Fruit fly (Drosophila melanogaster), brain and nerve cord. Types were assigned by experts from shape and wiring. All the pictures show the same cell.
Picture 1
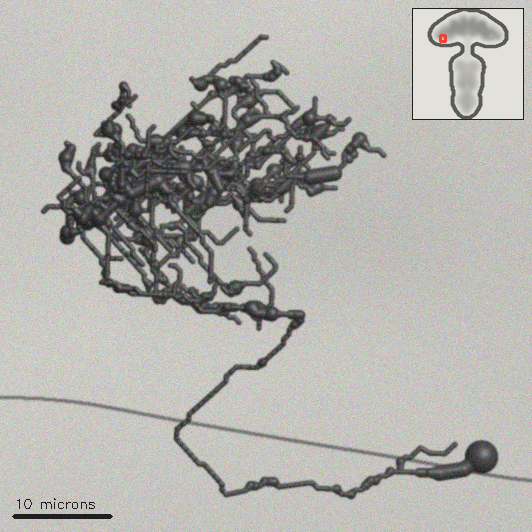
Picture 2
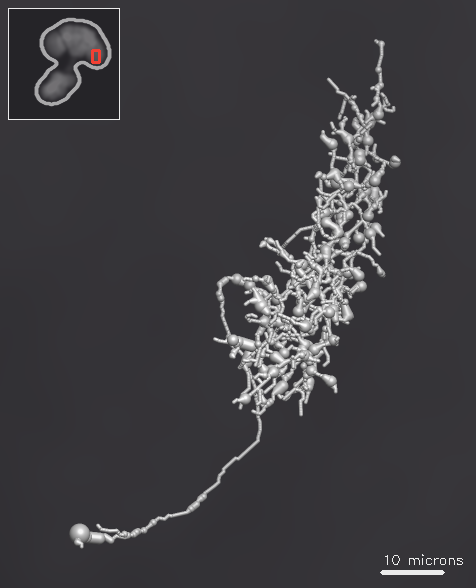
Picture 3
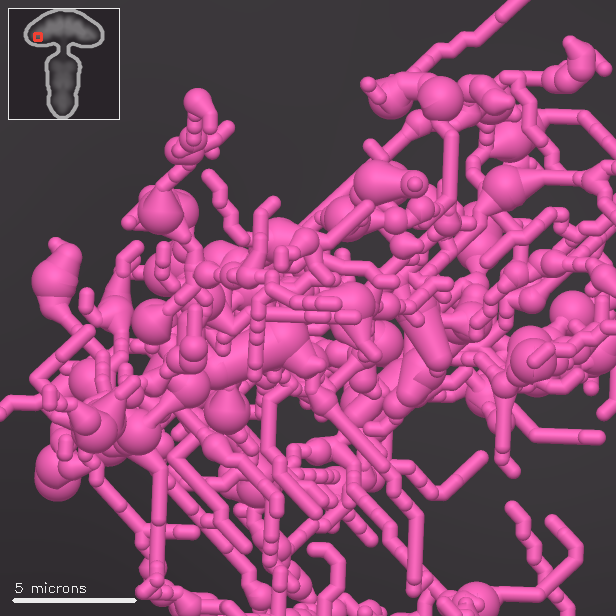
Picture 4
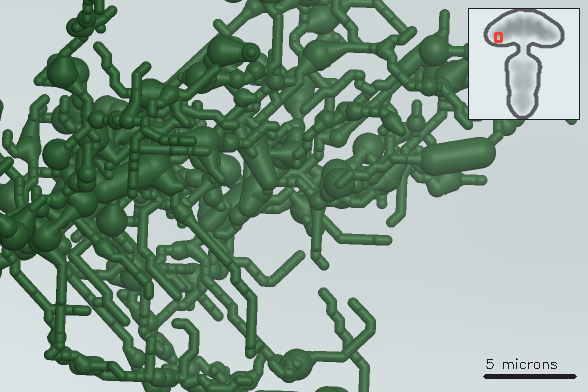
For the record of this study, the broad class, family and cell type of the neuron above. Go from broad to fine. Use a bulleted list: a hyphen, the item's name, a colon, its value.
- broad class: optic-lobe intrinsic neuron
- family: LPi
- cell type: LPi2e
